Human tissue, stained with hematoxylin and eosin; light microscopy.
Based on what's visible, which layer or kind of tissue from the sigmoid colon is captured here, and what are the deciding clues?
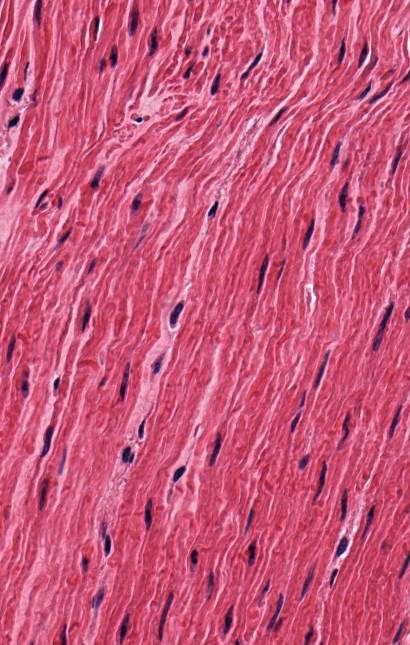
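Answer: smooth muscle. First, closely packed, parallel, slightly wavy pink fibres fill the whole field without division into separate units. Second, the elongated dark purple nuclei lie lengthwise along the fibres, in deeply eosinophilic cytoplasm without clear cross-striations.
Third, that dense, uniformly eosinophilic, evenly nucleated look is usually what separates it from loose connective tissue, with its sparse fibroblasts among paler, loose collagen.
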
